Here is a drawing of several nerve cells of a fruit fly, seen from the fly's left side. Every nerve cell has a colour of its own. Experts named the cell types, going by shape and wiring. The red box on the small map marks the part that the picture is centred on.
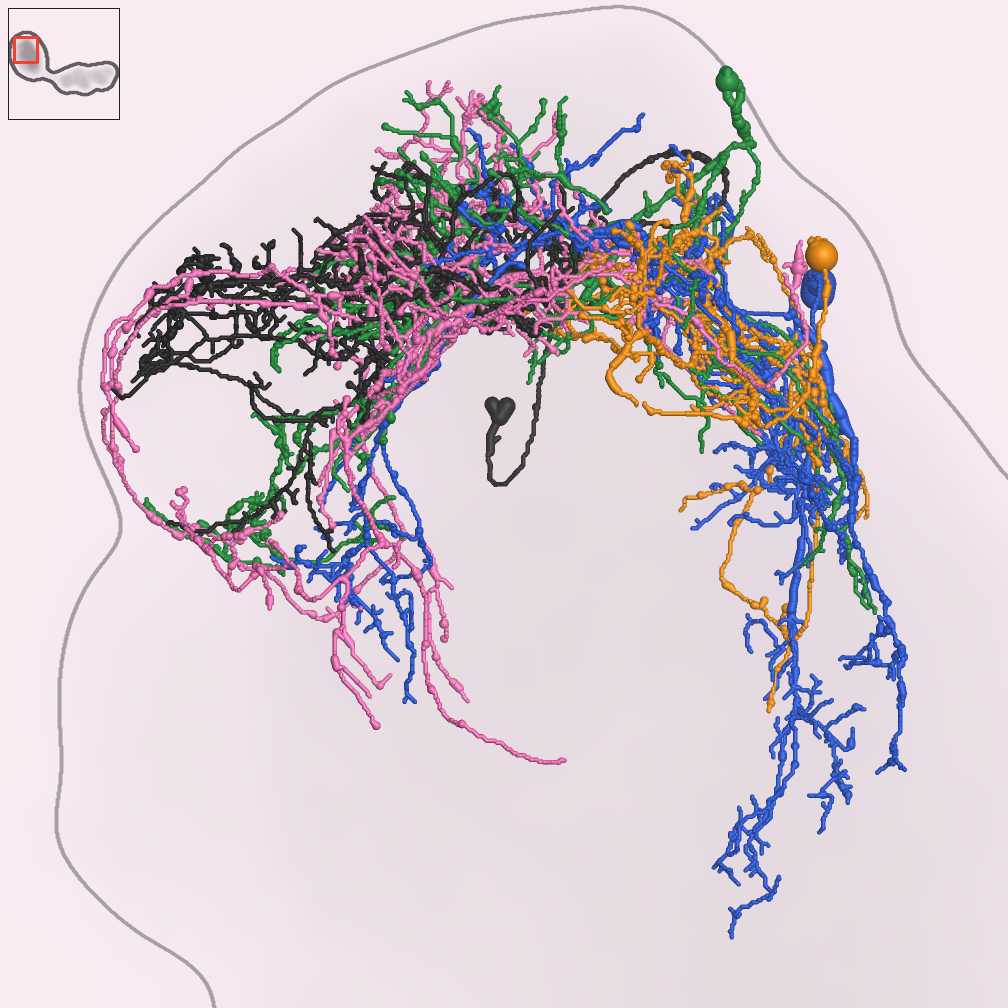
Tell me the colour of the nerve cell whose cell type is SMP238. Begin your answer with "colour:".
colour: green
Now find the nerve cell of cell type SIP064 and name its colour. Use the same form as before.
colour: pink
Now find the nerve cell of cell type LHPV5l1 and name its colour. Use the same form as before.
colour: blue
